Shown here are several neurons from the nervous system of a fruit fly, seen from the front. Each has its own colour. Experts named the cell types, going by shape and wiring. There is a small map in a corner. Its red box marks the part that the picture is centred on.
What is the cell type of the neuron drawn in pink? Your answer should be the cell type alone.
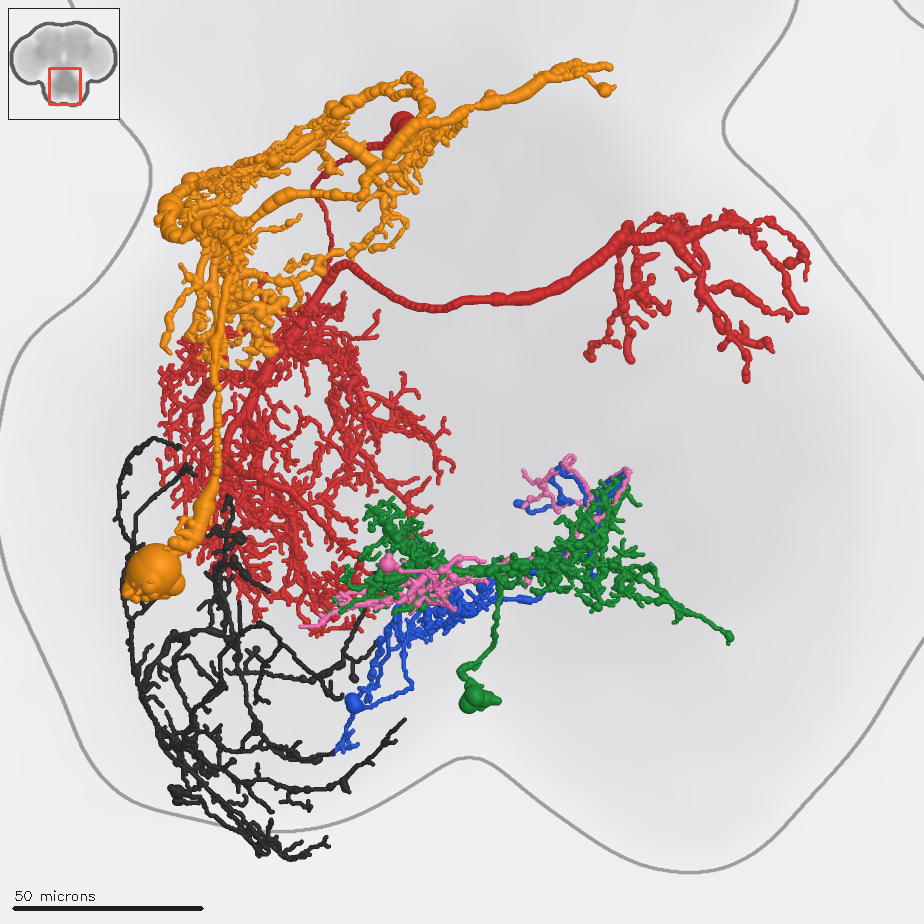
IN10B042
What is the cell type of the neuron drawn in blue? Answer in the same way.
IN10B028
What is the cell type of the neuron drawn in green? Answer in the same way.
IN00A020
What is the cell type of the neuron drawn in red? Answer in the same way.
IN19B004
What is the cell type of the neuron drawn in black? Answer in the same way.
IN13A039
